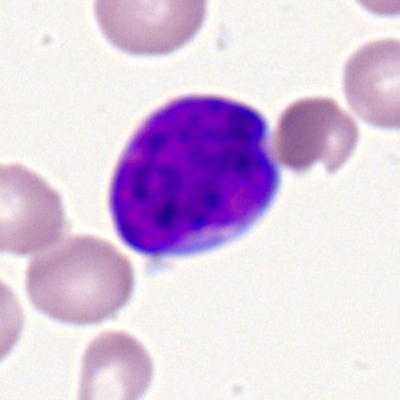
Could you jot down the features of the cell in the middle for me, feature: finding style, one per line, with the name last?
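Nuclear extent: nearly the whole cell
Chromatin pattern: coarse, darker clumps scattered throughout
Cytoplasm: thin rim, seen mainly along the lower edge
Cytoplasm colour: pale blue
Identification: myeloblast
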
